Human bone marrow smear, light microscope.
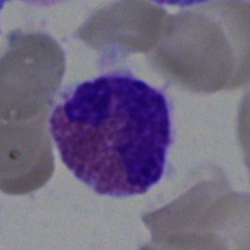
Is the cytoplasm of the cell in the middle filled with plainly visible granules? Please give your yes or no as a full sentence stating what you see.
Yes, many granules are seen in the cytoplasm of this cell.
